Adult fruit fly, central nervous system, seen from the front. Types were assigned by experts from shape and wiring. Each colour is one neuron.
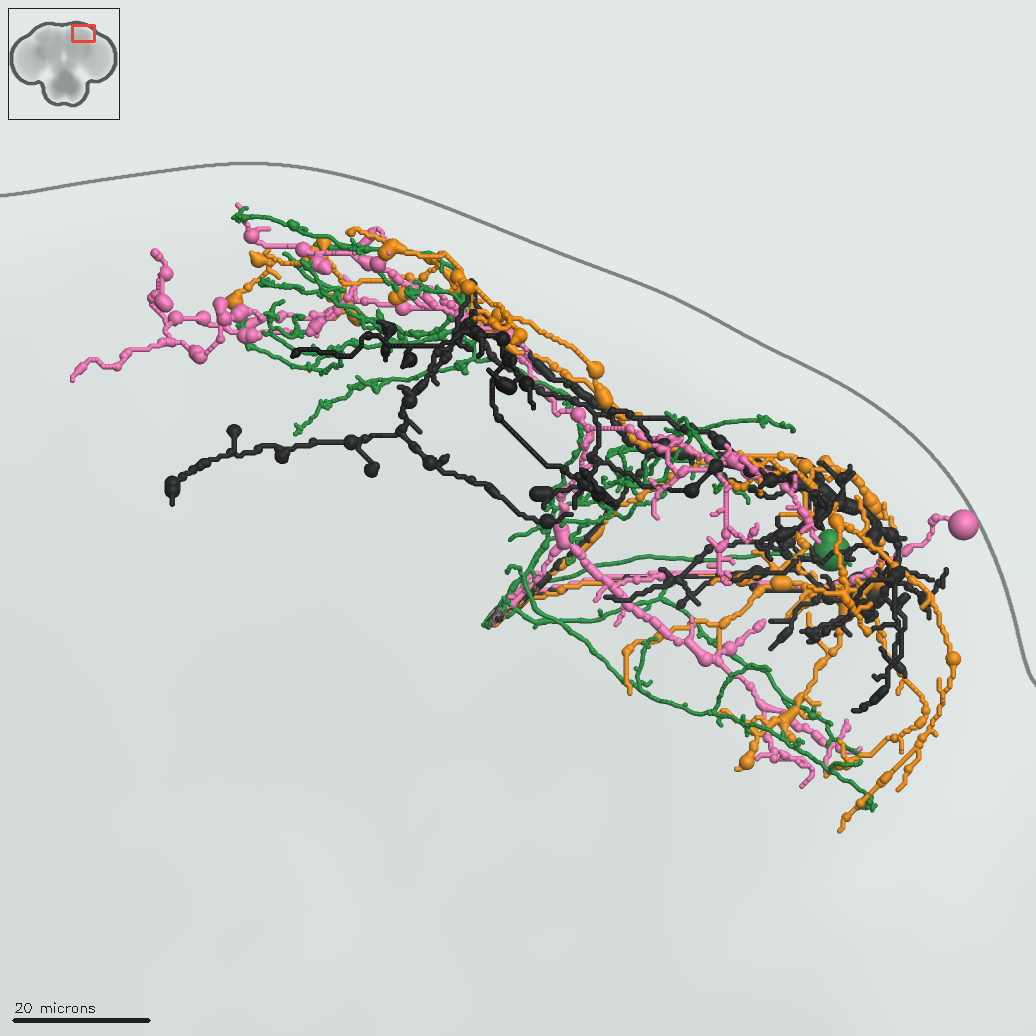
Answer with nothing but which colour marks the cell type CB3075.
orange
